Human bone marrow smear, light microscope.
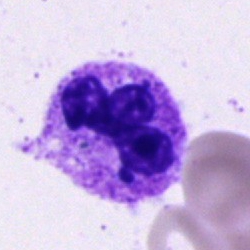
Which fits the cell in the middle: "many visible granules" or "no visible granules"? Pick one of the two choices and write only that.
Many visible granules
